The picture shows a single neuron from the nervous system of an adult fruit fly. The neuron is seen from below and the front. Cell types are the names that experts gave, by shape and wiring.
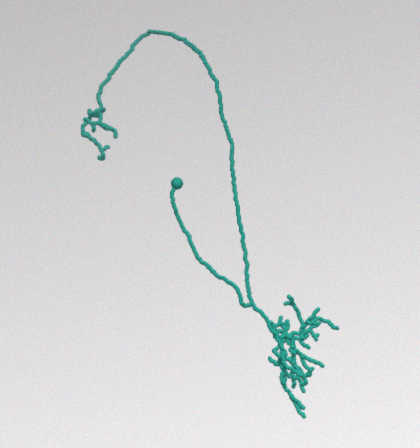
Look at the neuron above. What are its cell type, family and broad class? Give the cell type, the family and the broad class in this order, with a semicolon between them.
MeLo4; MeLo; optic-lobe intrinsic neuron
